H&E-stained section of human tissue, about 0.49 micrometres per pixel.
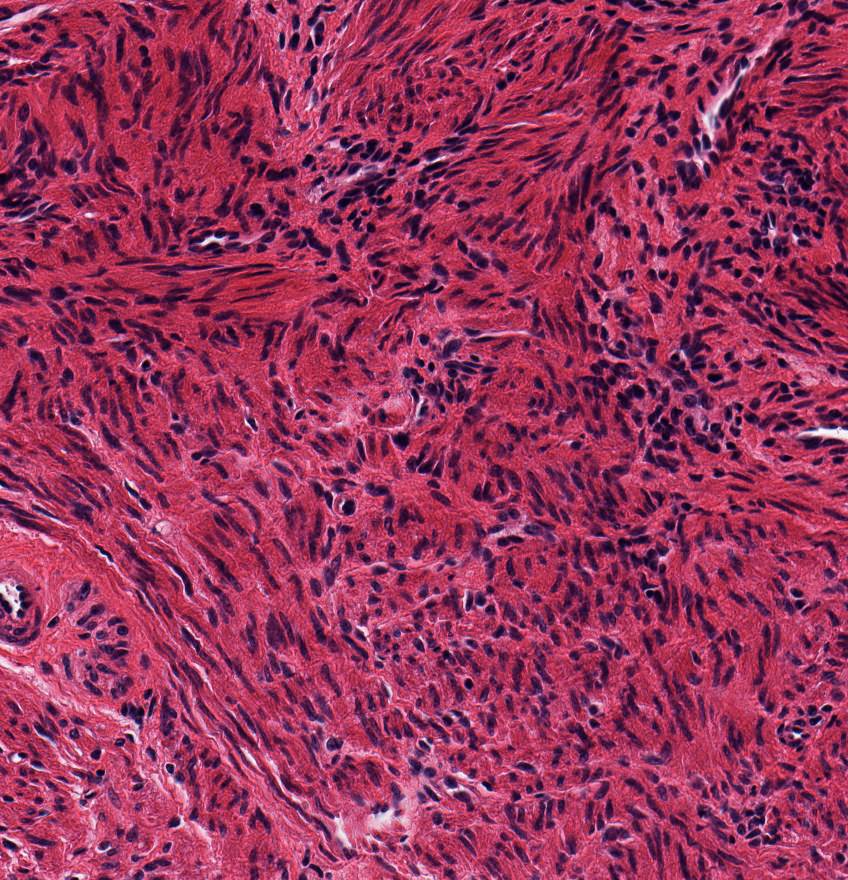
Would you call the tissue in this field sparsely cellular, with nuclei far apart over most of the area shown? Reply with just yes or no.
No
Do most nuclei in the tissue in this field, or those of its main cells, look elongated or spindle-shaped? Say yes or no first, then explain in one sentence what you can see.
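Yes. Most nuclei are elongated and darkly stained, and many have blunt ends.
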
